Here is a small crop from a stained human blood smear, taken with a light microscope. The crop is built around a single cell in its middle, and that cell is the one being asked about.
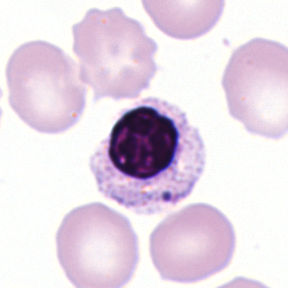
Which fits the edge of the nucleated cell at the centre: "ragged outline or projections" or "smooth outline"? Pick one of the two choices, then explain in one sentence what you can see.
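Ragged outline or projections. The outer edge of the cell is irregular and slightly ragged rather than smooth.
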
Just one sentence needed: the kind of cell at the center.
The central element of this crop is a cell, namely an erythroblast.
